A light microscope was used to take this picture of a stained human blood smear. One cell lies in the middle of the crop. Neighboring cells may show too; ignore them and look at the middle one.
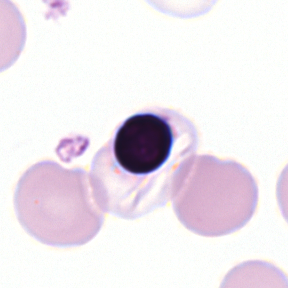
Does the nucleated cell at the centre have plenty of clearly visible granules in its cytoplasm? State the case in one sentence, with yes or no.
No, its cytoplasm is free of any visible granules.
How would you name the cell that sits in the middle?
erythroblast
